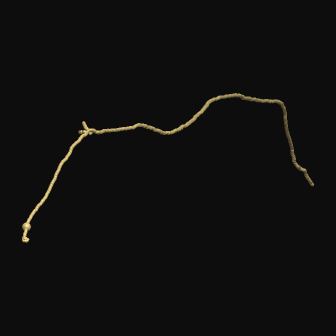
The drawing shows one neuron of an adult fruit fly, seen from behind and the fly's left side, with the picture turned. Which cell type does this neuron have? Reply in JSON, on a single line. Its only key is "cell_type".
{"cell_type": "SApp"}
